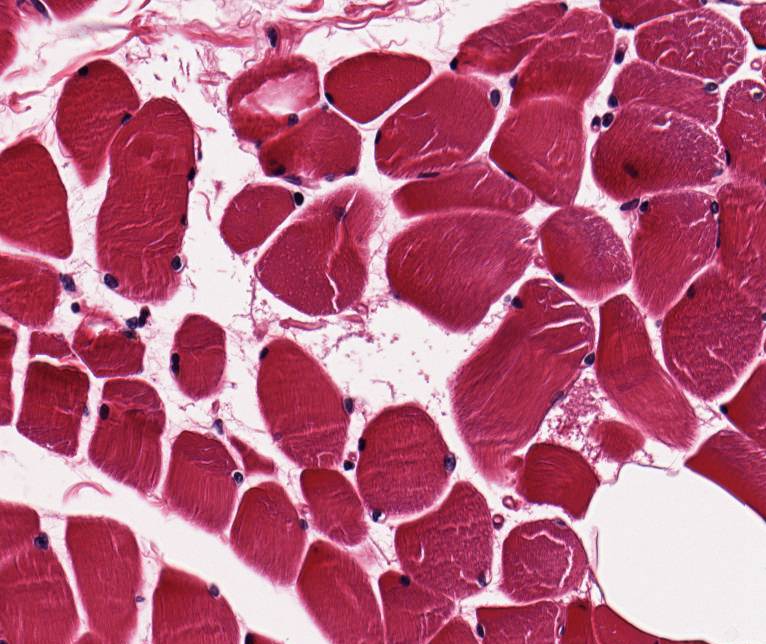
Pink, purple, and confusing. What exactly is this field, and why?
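Look here: this is skeletal muscle. Notice that the small, dark nuclei lie at the edges of the fibres.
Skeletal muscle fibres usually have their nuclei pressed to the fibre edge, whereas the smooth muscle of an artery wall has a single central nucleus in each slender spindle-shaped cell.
Clear white gaps separate most fibres from one another, wavy strands of loose connective tissue lie along the top, and a large rounded empty white area sits at the lower right edge.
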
